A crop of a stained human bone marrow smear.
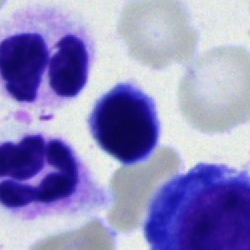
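Lymphocyte, central cell of a stained human bone marrow smear under the light microscope. Outline round and smooth. Chromatin densely stained dark purple-blue throughout the nucleus. Cytoplasm barely visible around the nucleus. No granules.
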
